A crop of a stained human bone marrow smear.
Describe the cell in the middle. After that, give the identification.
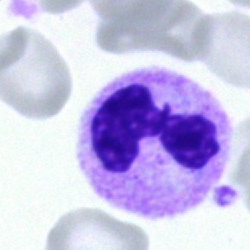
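See the two nuclear lobes lying side by side, one on the left and one on the right? The chromatin's dense, dark purple and clumped. There's plenty of cytoplasm, pale pinkish-lilac and filled with fine, small lilac granules. That's a segmented neutrophil.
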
